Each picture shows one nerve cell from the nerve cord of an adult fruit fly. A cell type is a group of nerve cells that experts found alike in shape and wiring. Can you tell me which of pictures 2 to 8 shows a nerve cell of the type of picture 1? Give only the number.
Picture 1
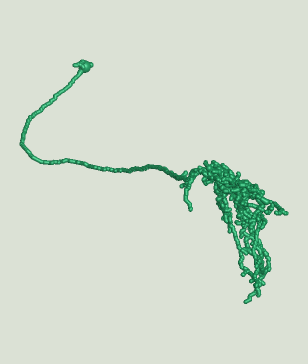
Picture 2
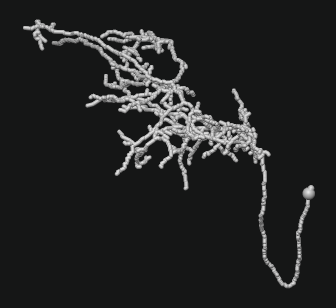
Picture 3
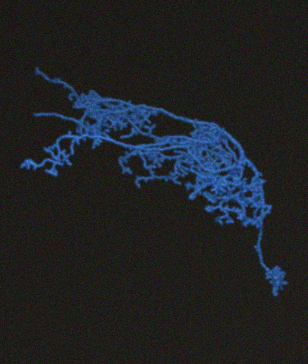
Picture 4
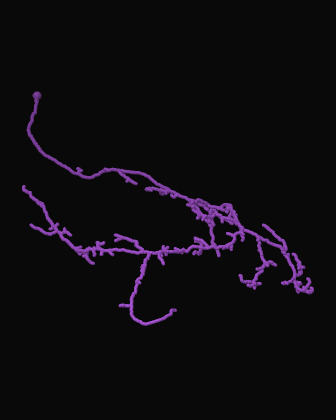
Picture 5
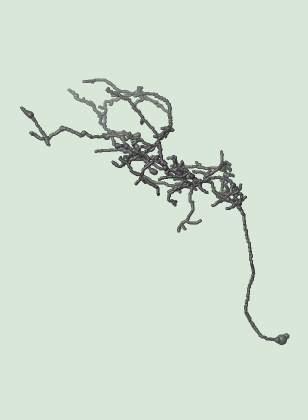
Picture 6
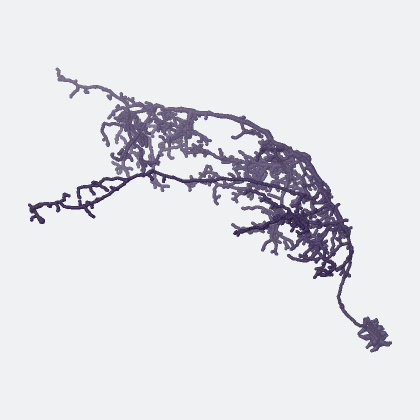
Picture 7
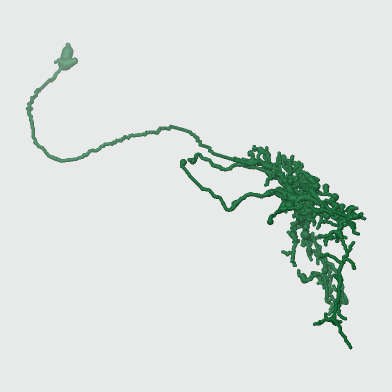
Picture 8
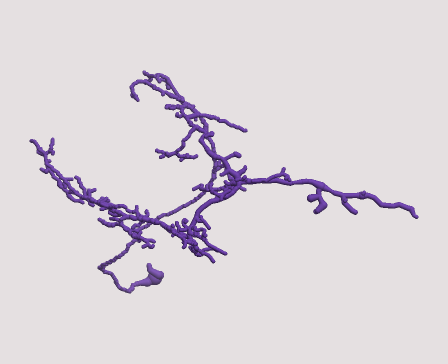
7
